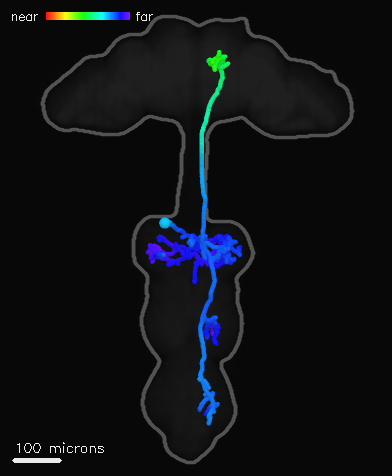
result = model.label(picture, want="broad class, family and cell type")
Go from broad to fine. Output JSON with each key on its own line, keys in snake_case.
{
 "broad_class": "ascending neuron",
 "family": "hemilineage 09B",
 "cell_type": "AN09B006"
}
